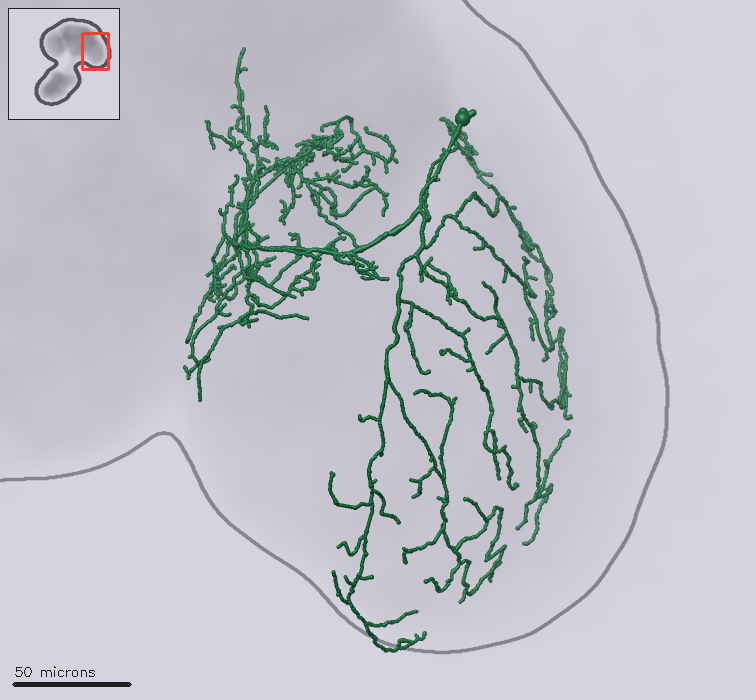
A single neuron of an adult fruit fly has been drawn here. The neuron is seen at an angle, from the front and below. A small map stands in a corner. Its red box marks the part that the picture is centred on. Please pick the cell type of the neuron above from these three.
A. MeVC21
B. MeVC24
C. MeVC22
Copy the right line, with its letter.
A. MeVC21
